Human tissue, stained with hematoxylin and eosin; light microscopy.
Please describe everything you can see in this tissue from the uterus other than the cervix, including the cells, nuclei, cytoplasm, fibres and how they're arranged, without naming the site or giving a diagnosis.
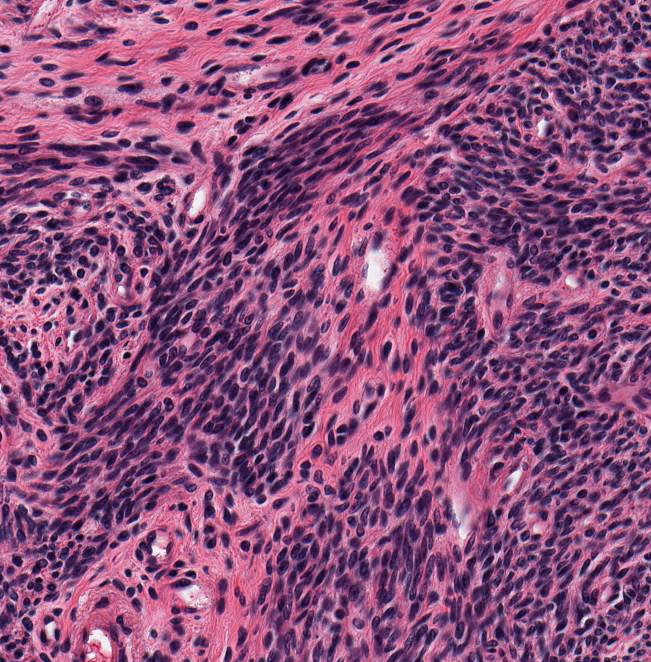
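Interlacing fascicles of spindle-shaped cells, running in different directions. Cells densely packed over most of field; nuclei crowded, often touching or overlapping. Nuclei elongated to ovoid, darkly stained. Upper left edge: band of pinker collagenous tissue, fewer, more widely spaced elongated nuclei.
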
